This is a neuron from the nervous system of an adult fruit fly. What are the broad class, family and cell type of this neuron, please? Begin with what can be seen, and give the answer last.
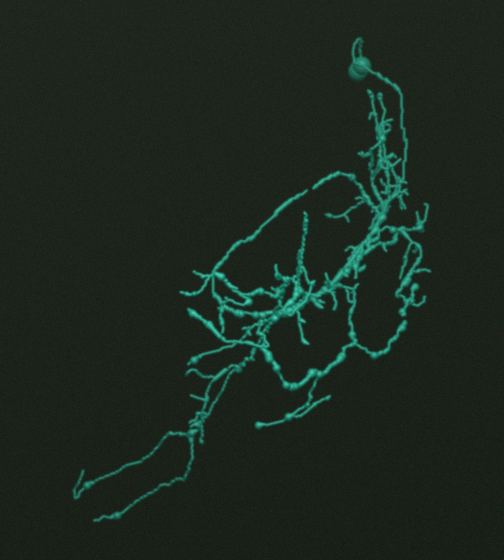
The cell body is at the upper right of the picture. Dozens of branch ends can be seen. Its broad class is nerve-cord intrinsic neuron. Its family is hemilineage 17A. The cell type is IN17A109.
